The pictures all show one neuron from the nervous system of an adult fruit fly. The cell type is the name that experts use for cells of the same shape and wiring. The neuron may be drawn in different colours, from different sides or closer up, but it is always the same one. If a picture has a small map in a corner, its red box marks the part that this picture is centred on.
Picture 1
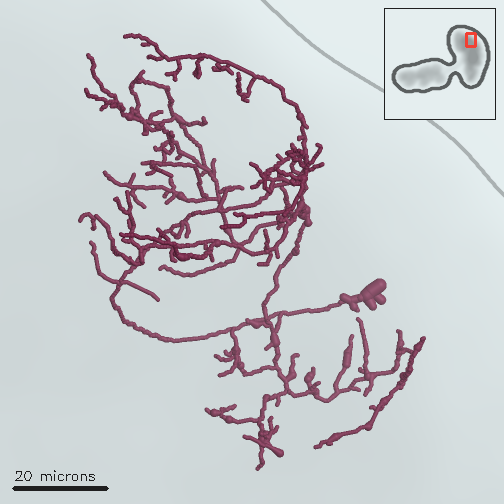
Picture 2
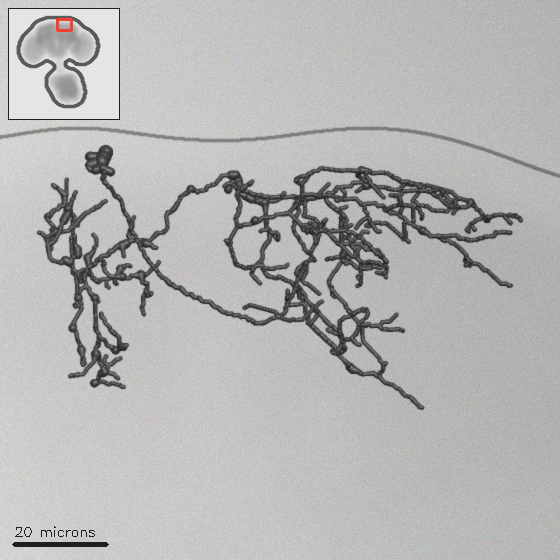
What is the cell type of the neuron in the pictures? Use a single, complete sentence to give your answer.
A cell of type CB2040 is what this neuron is.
